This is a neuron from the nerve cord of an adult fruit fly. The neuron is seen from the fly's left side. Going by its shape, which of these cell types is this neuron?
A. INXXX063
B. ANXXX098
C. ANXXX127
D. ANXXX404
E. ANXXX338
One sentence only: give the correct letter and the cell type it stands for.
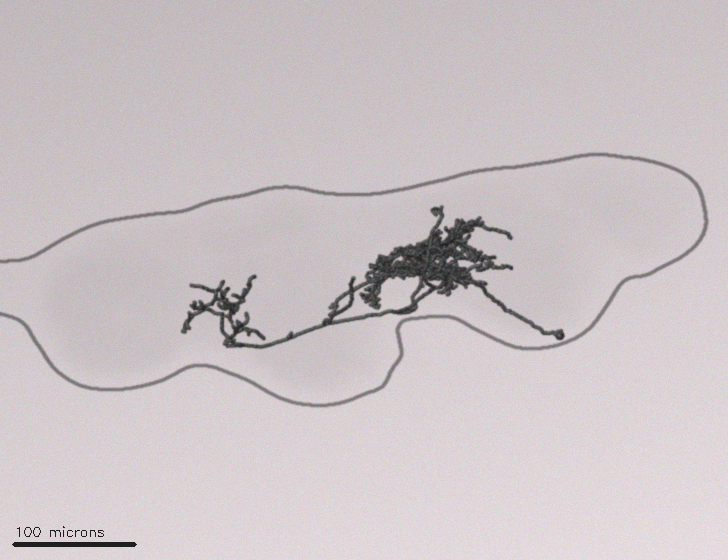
Of all the options, it is A, INXXX063, that is the neuron's cell type.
